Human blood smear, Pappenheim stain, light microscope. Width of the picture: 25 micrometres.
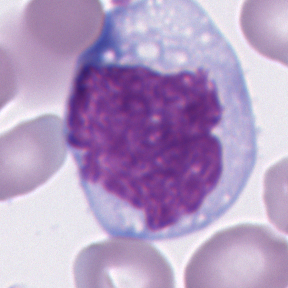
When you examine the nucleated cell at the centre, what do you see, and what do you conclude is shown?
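First, the outline: a smooth oval, taller than it is wide. Second, the nucleus: placed toward the left and lower part, so more cytoplasm lies above and to the right. Third, the cytoplasm: several small clear vacuoles above the nucleus, and no granules. Last, the name: monocyte.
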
